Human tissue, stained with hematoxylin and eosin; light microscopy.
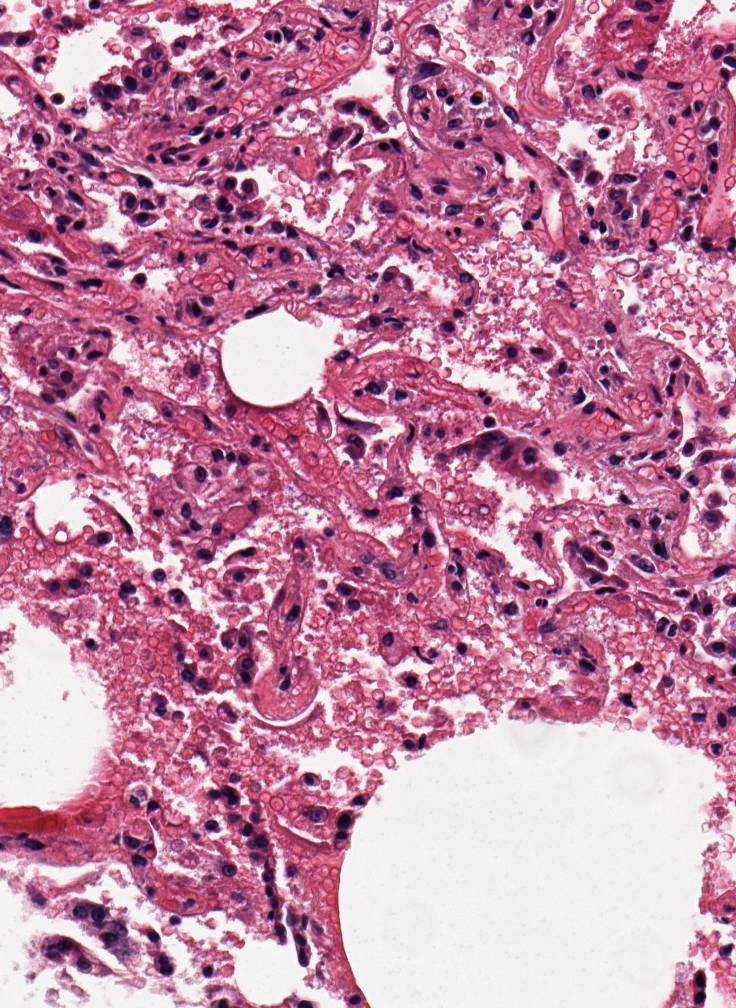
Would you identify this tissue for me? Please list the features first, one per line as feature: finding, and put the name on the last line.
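Septa: thin, wavy, branching, an irregular net over the whole field.
Capillaries: many inside septa, full of red blood cells, clearest upper right.
Space: large, round, clear and empty, lower right.
Glands: none, looking anywhere in the field.
Name: lung.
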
